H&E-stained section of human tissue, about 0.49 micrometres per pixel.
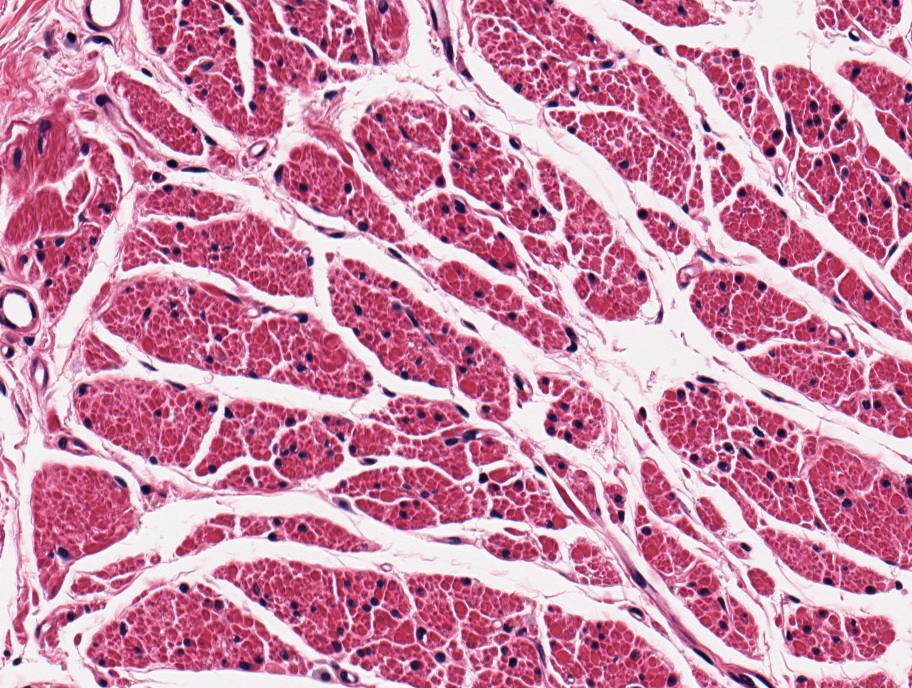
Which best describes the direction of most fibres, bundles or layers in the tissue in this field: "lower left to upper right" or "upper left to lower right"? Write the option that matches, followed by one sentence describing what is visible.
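Upper left to lower right. Most bundles are elongated along a diagonal running from upper left toward lower right.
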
